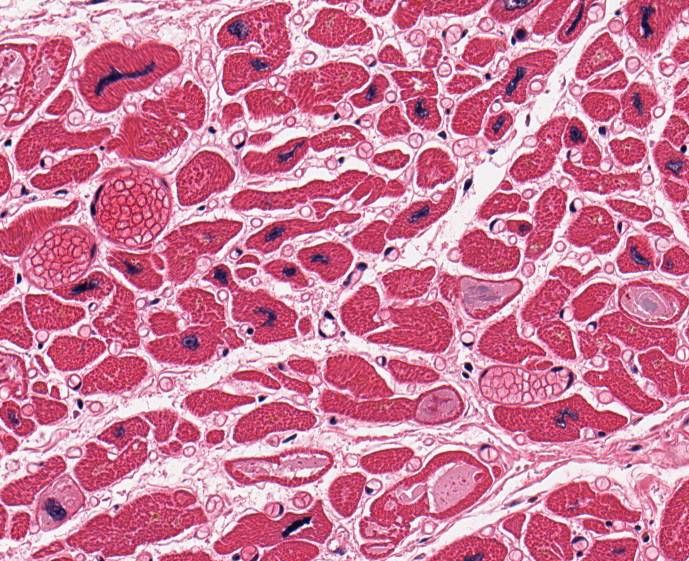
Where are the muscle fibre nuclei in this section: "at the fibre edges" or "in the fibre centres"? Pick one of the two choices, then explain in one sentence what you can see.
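In the fibre centres. Where a nucleus is seen in a fibre it is single, dark and centrally placed.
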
